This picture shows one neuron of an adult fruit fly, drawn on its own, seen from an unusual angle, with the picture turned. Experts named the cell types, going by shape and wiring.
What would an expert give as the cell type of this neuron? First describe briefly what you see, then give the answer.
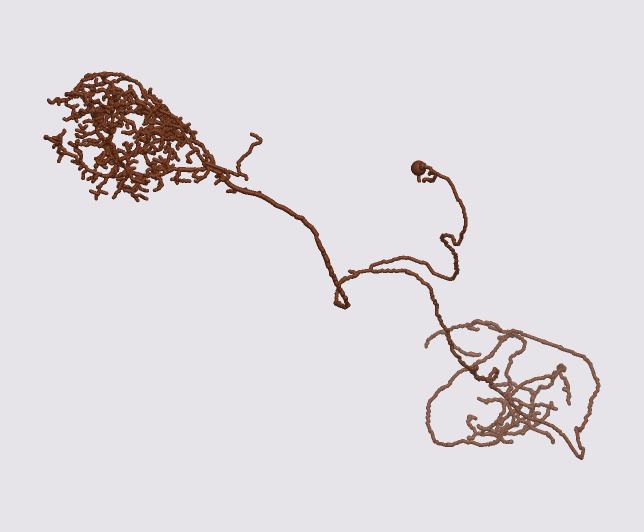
Dozens of branch ends can be seen. As drawn here it is wider than it is tall. It is a central-brain intrinsic neuron. Its cell type is AVLP612.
